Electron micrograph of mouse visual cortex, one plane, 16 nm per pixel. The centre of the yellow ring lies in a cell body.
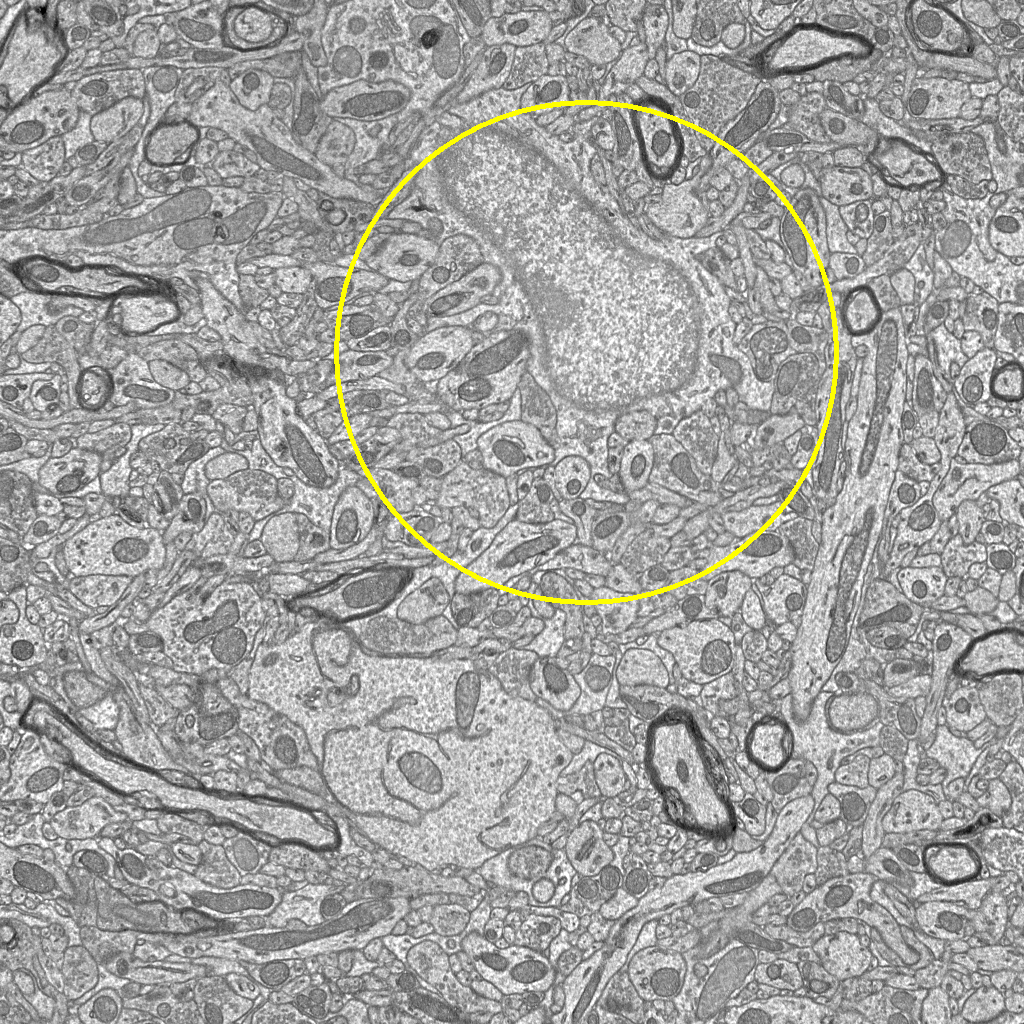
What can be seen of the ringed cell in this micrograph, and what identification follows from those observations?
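Teardrop-shaped, the nucleus is broad at its lower right end and tapers toward the upper left. Its outline is smooth, with no deep folds or indentations. No distinct nucleolus is visible in this section. Small neuropil profiles, densely packed and many holding mitochondria, press against the cell body from every side. The ringed cell is an astrocyte.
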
